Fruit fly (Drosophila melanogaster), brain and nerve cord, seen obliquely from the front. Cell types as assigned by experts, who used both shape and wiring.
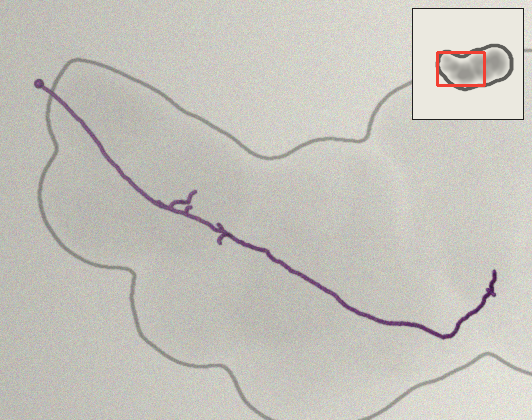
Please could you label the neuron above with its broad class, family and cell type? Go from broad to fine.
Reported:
sensory neuron ascending to the brain; class mechanosensory proprioceptive; SApp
